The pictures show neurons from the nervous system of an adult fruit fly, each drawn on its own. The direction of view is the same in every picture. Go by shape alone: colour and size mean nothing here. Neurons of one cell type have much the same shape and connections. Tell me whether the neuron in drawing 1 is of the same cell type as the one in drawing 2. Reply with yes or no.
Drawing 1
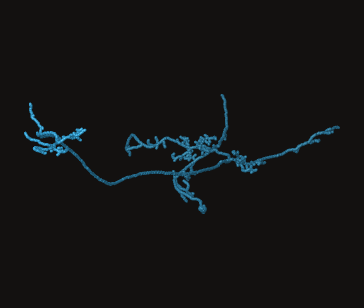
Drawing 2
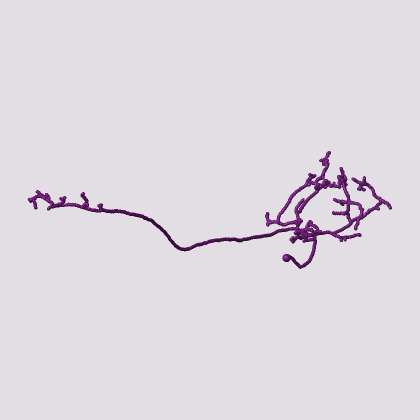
no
